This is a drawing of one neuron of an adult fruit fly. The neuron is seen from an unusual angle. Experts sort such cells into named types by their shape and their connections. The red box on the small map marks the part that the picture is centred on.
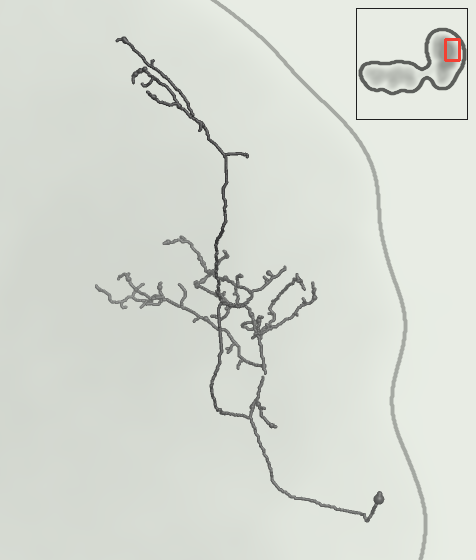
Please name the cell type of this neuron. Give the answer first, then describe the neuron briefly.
It is of cell type SIP028. It is a central-brain intrinsic neuron. The cell body can be seen at the lower right of the picture. Dozens of branch ends can be seen.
